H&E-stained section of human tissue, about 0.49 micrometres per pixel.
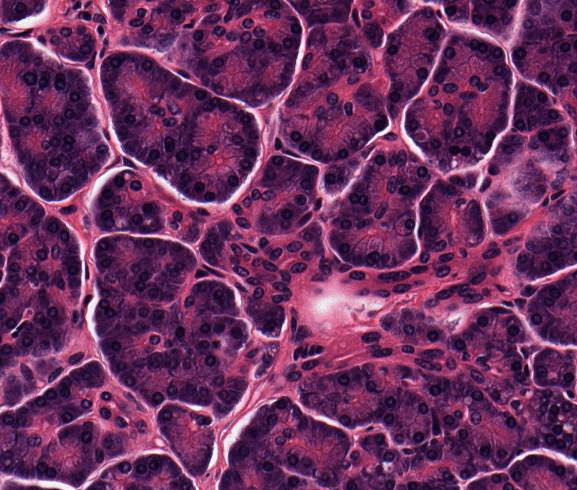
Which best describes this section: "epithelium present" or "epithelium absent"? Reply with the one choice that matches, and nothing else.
Epithelium present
